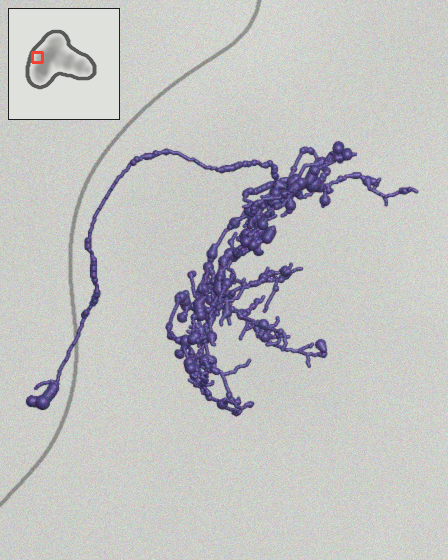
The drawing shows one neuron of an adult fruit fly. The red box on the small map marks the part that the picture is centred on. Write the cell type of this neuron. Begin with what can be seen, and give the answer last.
The cell body can be seen at the lower left of the picture. Dozens of branch ends can be seen. It is a central-brain intrinsic neuron. The cell type is GNG319.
